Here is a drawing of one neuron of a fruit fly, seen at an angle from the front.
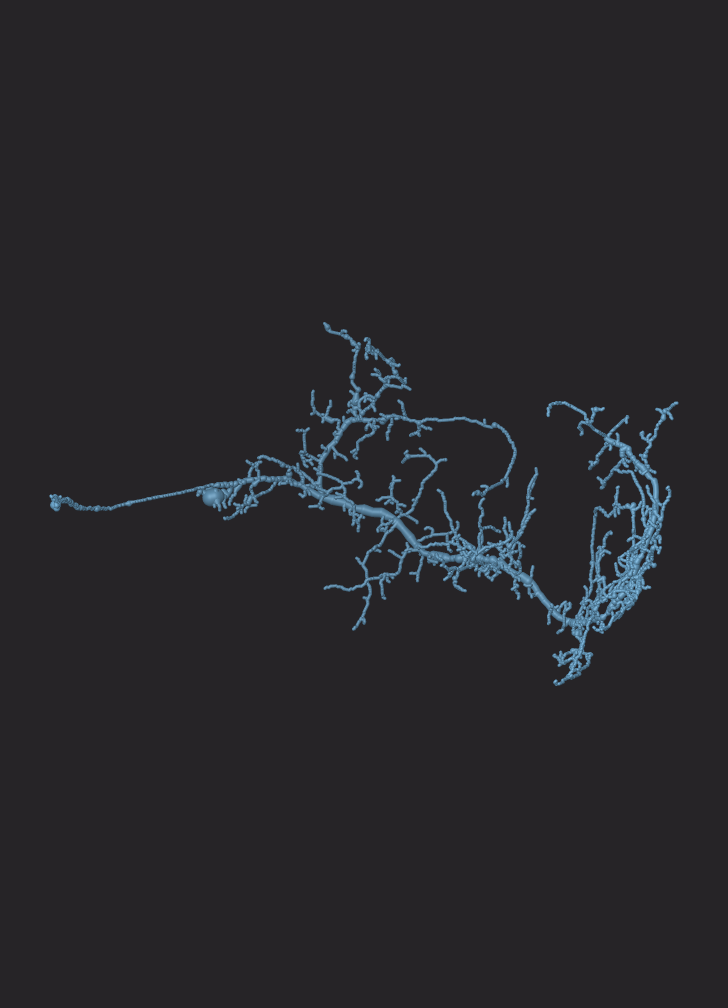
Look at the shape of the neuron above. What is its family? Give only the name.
hemilineage LB3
